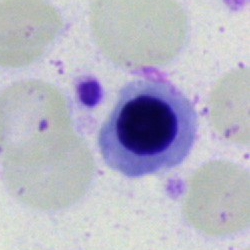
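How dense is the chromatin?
So dense and dark that almost no internal structure shows.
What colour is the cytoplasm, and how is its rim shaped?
Blue, forming a rim wider on the lower left than on the upper right.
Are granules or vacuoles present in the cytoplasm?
Neither; the cytoplasm shows no granules and no vacuoles.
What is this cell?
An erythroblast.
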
